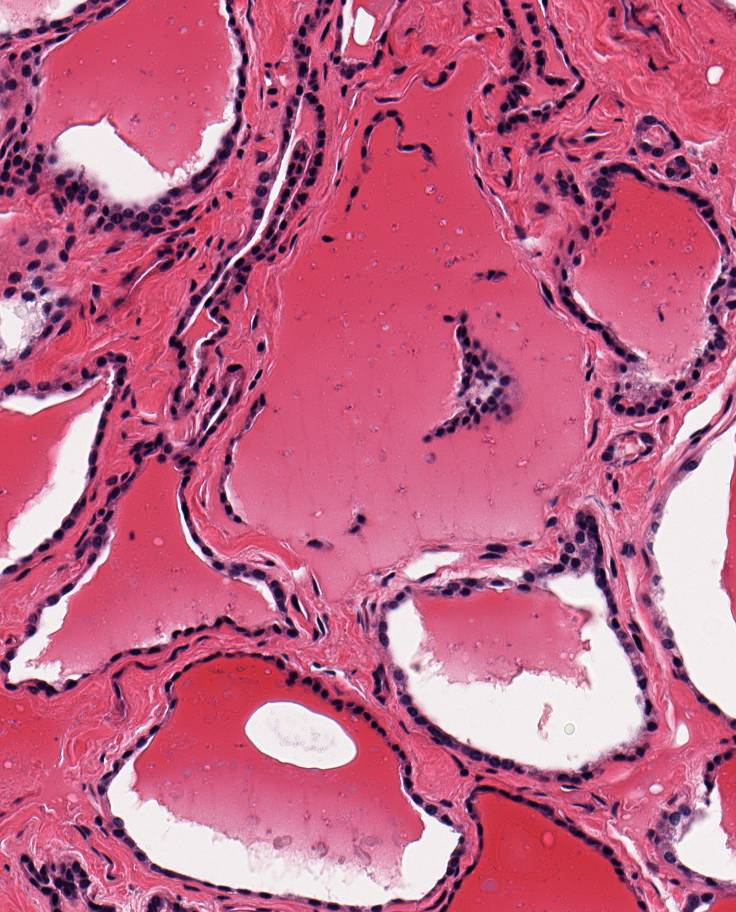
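Thyroid: follicles lined by a single layer of flattened to low cuboidal epithelial cells contain homogeneous, deeply eosinophilic pink-red colloid, which in many follicles, especially lower and right, has retracted from the epithelium, leaving white clefts. Pink fibrous collagenous septa carry a few small thin-walled vessels.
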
